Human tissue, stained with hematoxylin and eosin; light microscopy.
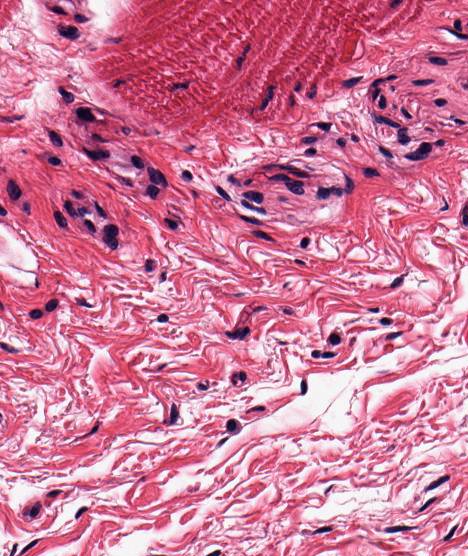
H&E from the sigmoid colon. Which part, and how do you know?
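Loose connective tissue, checked point by point. First, the fibres: wavy pink collagen bundles make up most of the field, and in the lower half they run mainly from side to side. Second, the nuclei: small, dark and mostly elongated, and unevenly spread, more crowded at the upper left than lower down.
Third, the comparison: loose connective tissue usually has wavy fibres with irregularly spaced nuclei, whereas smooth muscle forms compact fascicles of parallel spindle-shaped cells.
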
